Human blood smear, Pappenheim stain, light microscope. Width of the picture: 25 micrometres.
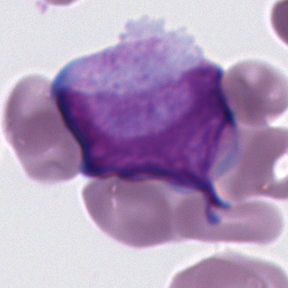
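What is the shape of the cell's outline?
Angular and polygonal, with fairly straight edges.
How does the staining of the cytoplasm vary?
It is a darker blue along the cell border than nearer the nucleus.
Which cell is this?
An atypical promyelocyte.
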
